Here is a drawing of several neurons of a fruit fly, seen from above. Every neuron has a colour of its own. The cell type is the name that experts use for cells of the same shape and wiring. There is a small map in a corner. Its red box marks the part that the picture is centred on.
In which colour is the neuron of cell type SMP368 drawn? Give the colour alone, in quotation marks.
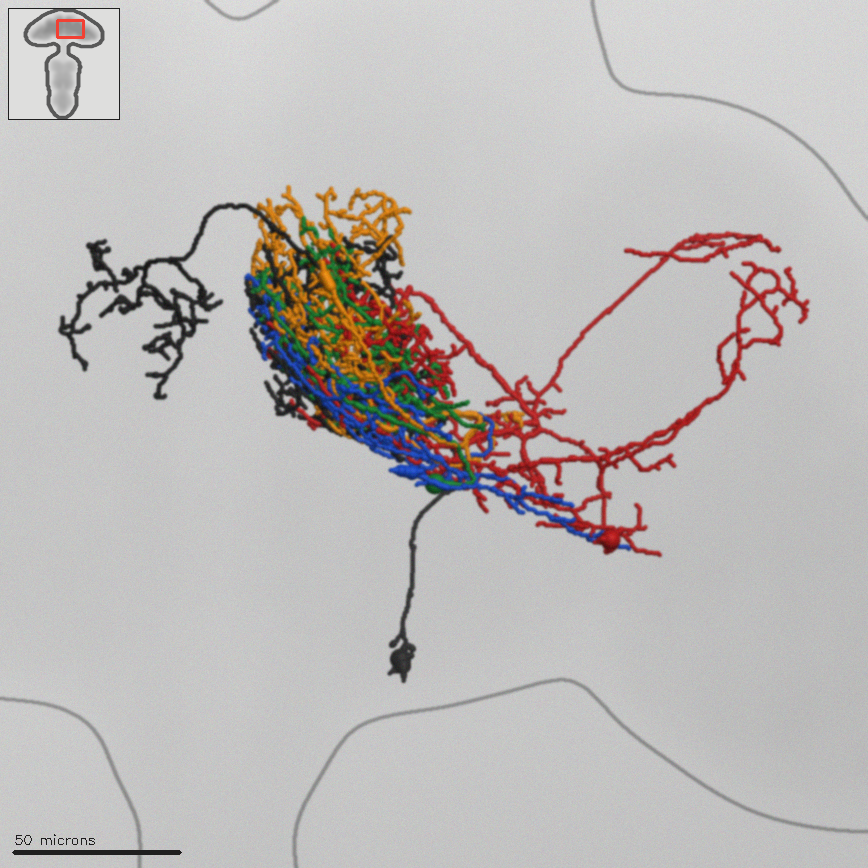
"black"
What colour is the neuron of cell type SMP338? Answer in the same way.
"green"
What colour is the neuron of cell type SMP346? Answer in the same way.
"orange"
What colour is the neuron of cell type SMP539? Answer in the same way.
"blue"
